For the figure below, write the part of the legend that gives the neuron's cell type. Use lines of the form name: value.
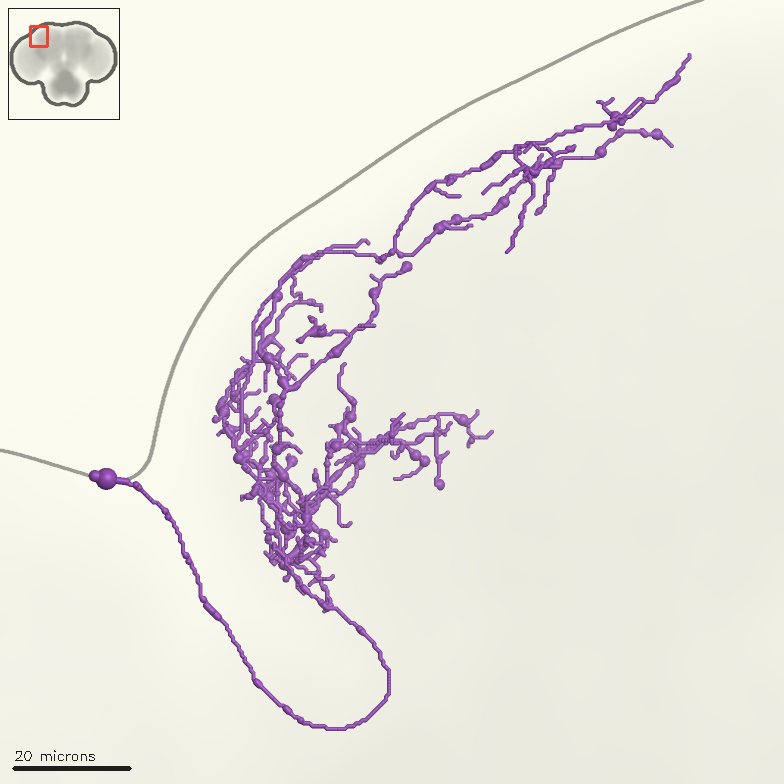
cell type: CB2889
